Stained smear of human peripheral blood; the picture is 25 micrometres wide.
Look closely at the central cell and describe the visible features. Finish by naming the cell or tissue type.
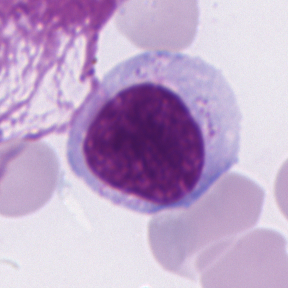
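Size first: the cell is about 15 micrometres across and the nucleus about 11 micrometres. The nucleus is round, with a smooth outline and no indentation; it fills about 50% of the cell's area and lies toward the lower left of the cell. The cytoplasm, pale greyish blue, forms its widest rim on the upper right side of the nucleus. A few fine reddish-purple granules lie in the cytoplasm to the right of the nucleus. This is a large granular lymphocyte.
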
